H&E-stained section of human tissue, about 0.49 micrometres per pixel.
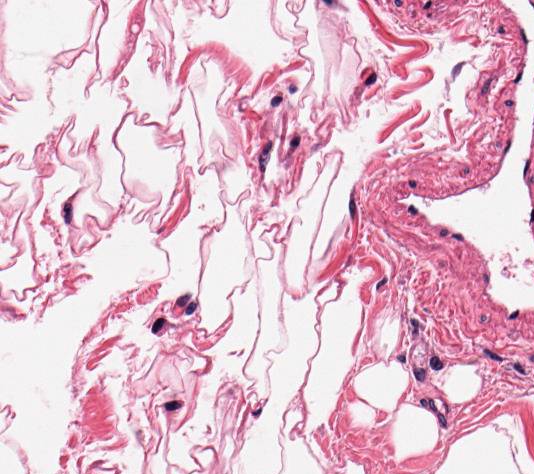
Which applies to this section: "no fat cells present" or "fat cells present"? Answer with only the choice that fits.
Fat cells present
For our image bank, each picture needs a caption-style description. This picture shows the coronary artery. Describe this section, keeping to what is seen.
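Looking across the left and centre, I see thin pink fibres lying loosely, with wide clear spaces between them. Many of them are wavy rather than straight. Nuclei are few in these loose areas, and they stain dark purple. In the dense band on the right, the nuclei are elongated and run along the band's length.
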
